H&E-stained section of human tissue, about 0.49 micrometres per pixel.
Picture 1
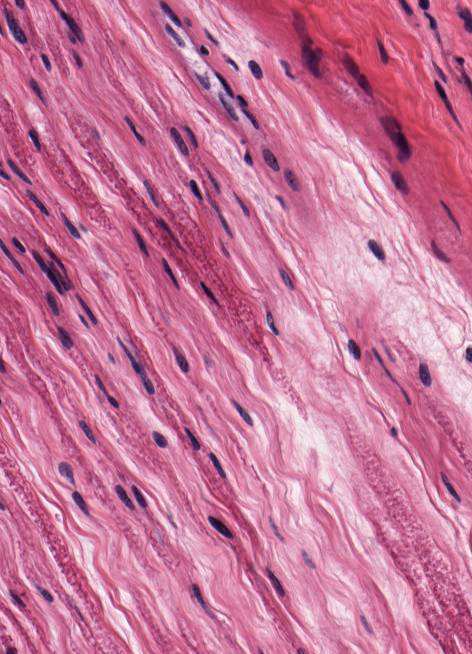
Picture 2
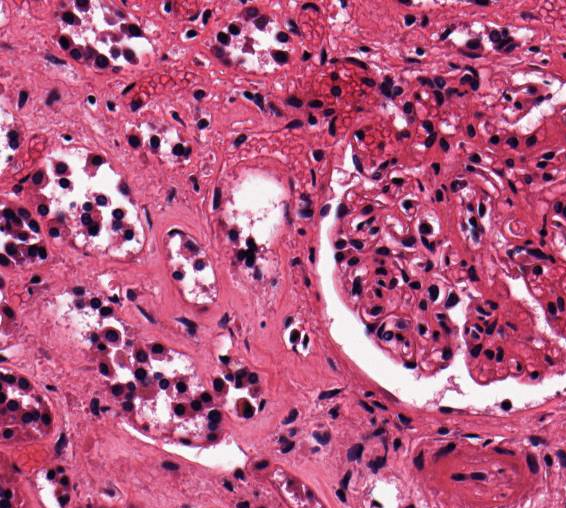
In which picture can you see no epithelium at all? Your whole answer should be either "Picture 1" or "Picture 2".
Picture 1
